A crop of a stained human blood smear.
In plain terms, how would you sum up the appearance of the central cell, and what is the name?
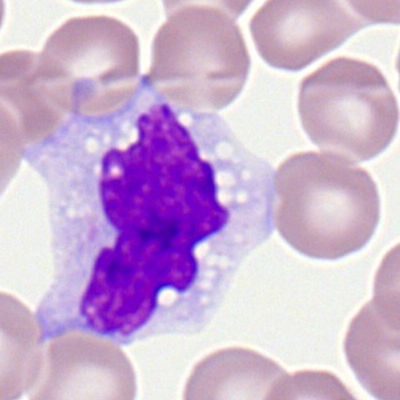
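Look first at the outline: it is irregular and angular, with several pointed corners. The nucleus forms an irregular, folded mass with a lumpy edge, and no distinct nucleoli can be made out in it. In the cytoplasm lie many small, clear, round vacuoles, most of them close to the nucleus. The cell is a monocyte.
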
